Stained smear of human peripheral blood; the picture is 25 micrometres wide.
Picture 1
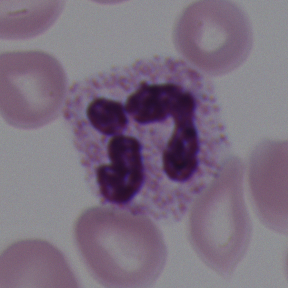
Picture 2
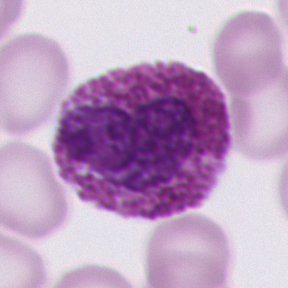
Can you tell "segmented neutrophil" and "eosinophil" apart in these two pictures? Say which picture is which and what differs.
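Picture 1 shows the segmented neutrophil, and picture 2 shows the eosinophil. Look first at the nuclei: in picture 1 the nucleus splits into three separate-looking lobes, the right-hand one long and curved like a hook, while in picture 2 there are just two lobes lying side by side.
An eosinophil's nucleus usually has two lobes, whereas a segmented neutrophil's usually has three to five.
So the lobe count sorts the two cells. Now the granules: in picture 1 they are small, pinkish-violet and scattered through the whole cytoplasm, while in picture 2 coarse reddish-purple granules fill the cytoplasm all around the nucleus.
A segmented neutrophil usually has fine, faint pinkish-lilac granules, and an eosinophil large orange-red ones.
The small granules of picture 1 and the coarse ones of picture 2 follow that contrast in size. The edges differ a little too: picture 1 is roughly round with a finely ragged, granular rim, picture 2 roughly round with a finely bumpy one. In size they are close, about 14 micrometres across in picture 1 and about 15 micrometres in picture 2. Some things they share: in both the chromatin is dark purple, coarsely clumped in picture 1 and condensed in picture 2, and neither shows a nucleolus.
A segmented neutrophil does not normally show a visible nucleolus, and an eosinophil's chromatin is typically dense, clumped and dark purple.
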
